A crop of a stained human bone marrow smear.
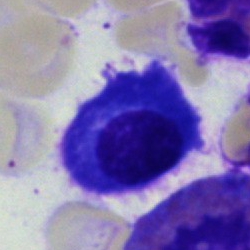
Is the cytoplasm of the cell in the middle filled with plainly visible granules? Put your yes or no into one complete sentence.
No, the cytoplasm of this cell holds no visible granules.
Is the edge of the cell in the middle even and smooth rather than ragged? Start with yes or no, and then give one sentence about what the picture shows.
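No. The cell outline is irregular and ragged rather than smooth.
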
